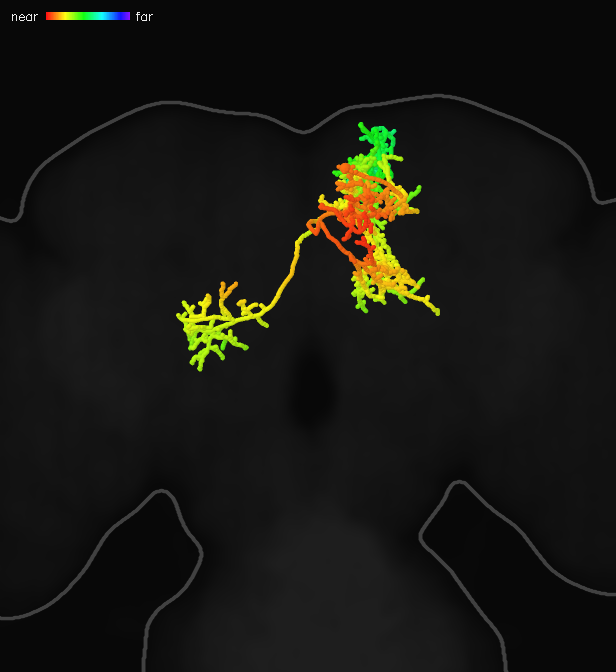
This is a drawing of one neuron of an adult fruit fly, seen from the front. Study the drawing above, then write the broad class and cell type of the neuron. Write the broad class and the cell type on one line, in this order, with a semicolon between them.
central-brain intrinsic neuron; SMP147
